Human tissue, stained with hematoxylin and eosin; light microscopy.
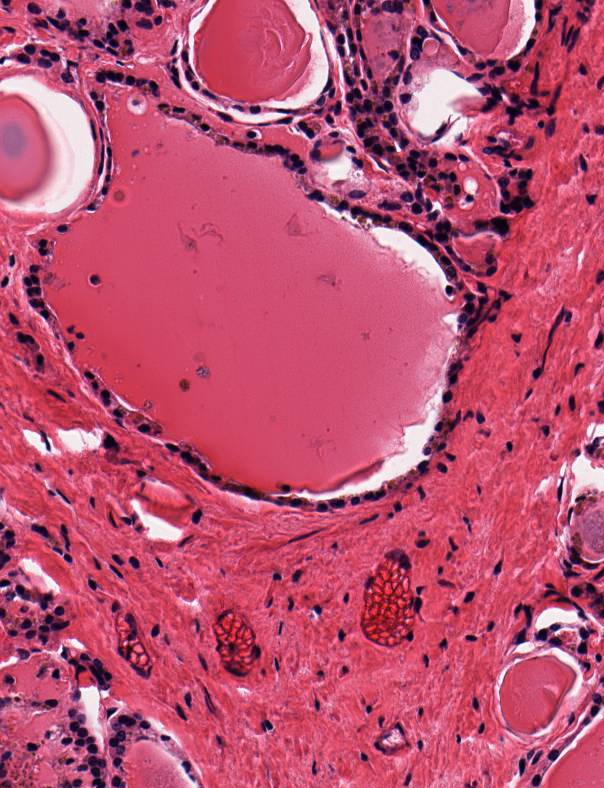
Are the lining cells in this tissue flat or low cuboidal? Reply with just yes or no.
Yes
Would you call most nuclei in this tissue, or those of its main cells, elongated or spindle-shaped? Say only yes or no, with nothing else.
No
